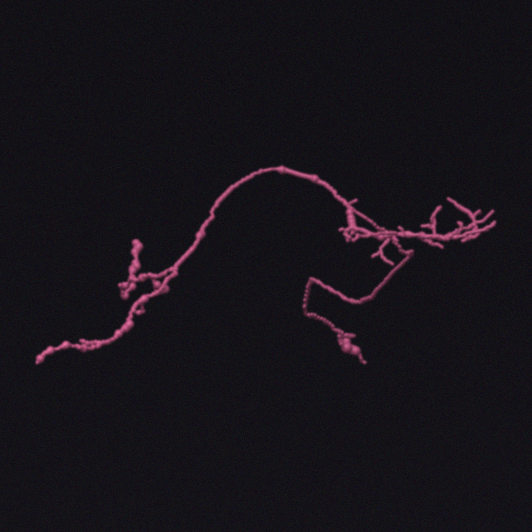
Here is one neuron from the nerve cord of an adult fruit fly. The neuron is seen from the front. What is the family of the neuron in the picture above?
hemilineage 06A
